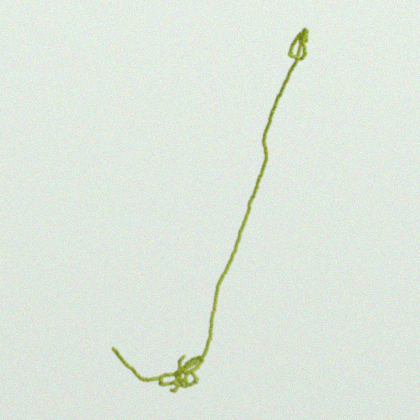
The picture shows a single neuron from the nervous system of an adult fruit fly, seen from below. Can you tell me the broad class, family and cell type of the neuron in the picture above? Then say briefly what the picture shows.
Its broad class is sensory neuron entering the brain. The name of its family is class olfactory. It is of cell type ORN_VL2p. No cell body is drawn. In this view it is taller than it is wide.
